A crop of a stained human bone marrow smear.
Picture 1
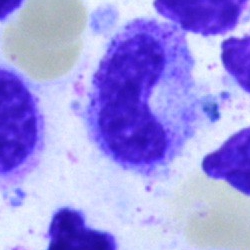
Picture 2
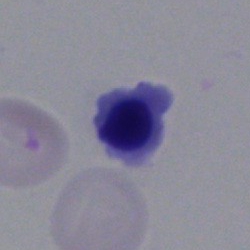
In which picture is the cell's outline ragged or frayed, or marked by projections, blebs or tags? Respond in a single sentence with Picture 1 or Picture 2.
What Picture 2 shows is a cell with a rough edge.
